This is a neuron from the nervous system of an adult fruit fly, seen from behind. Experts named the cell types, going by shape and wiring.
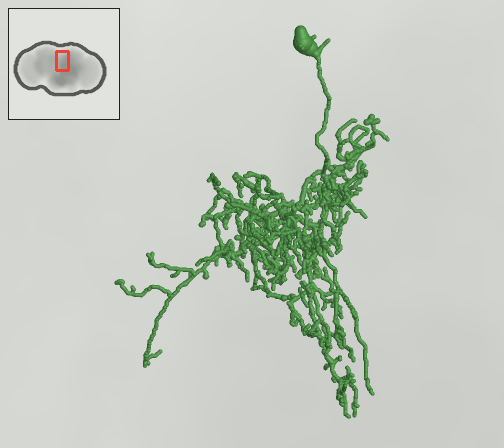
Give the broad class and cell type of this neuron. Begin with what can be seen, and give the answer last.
The picture shows dozens of branch ends. As drawn here it is taller than it is wide. This is a nerve-cord intrinsic neuron. The cell type is INXXX232.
